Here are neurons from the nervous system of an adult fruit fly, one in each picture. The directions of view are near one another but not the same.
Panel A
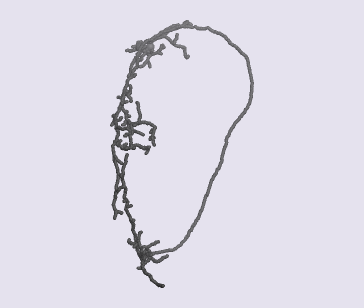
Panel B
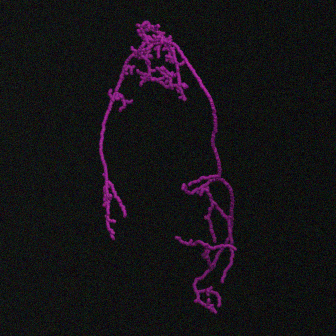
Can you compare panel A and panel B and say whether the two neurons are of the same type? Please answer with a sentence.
They are of different cell types.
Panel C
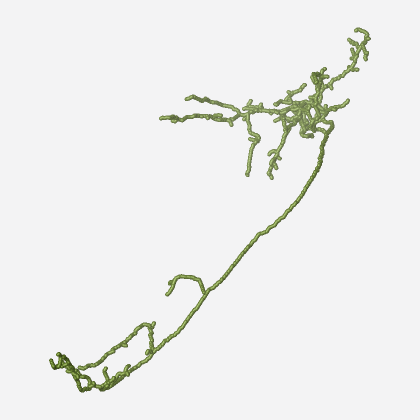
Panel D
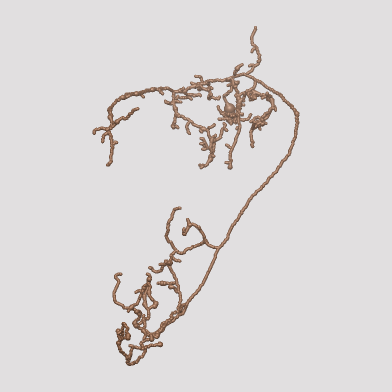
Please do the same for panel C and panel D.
They are of the same cell type.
